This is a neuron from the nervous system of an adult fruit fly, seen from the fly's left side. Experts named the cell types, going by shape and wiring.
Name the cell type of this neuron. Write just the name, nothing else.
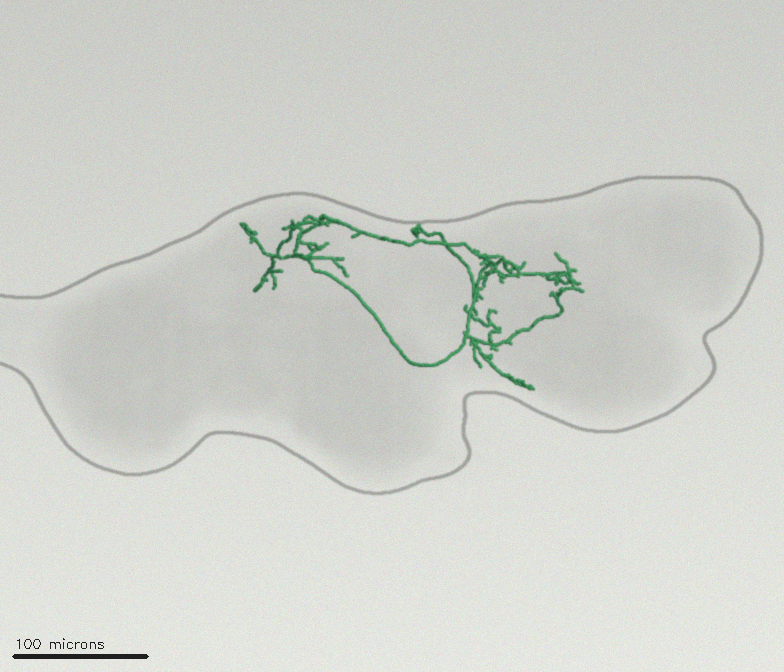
IN17A074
